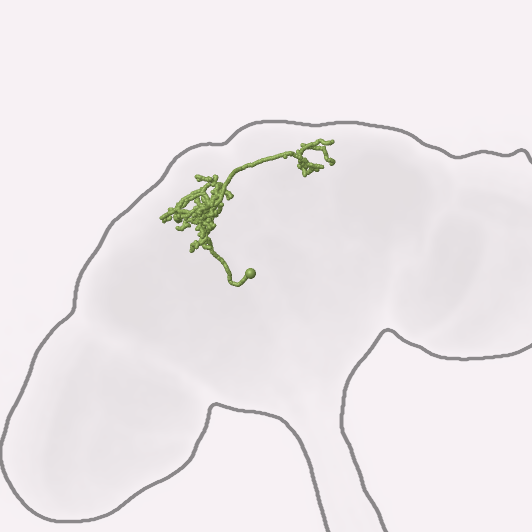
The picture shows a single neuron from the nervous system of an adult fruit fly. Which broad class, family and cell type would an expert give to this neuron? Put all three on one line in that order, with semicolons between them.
central-brain intrinsic neuron; hemilineage DM6_dorso_lateral; CB4150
